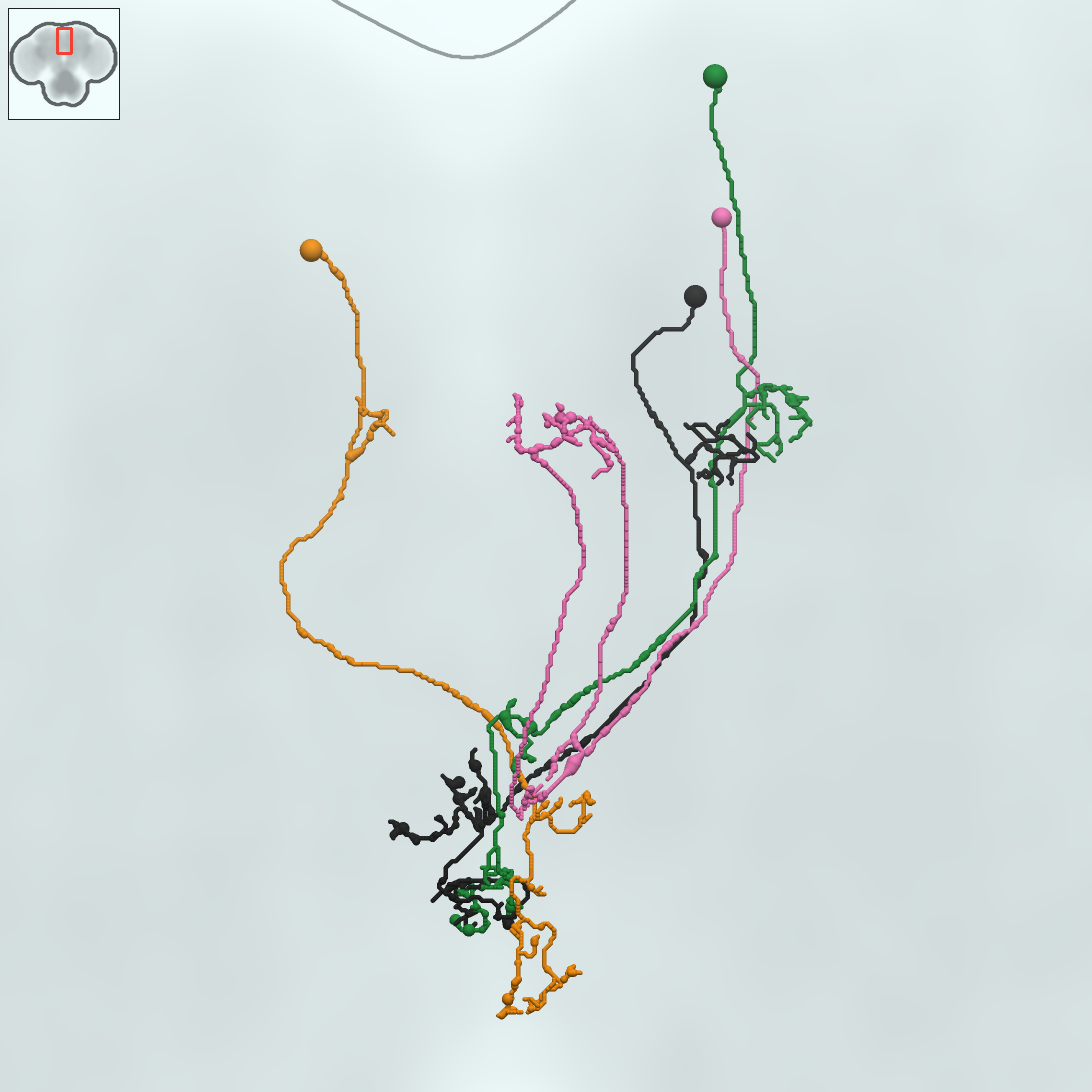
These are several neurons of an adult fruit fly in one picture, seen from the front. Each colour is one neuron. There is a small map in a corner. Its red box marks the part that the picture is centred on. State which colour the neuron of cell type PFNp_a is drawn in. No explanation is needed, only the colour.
green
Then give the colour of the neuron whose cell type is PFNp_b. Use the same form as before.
orange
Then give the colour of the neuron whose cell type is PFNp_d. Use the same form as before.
black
